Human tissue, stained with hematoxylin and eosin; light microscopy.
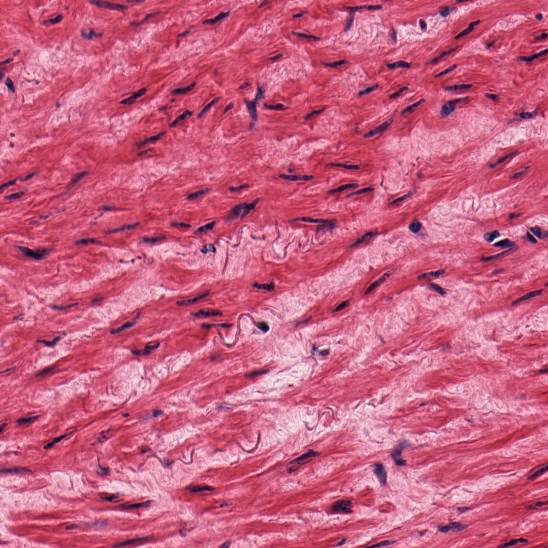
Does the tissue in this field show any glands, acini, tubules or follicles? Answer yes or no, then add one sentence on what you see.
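No. No epithelium or glands are present anywhere in the field.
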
